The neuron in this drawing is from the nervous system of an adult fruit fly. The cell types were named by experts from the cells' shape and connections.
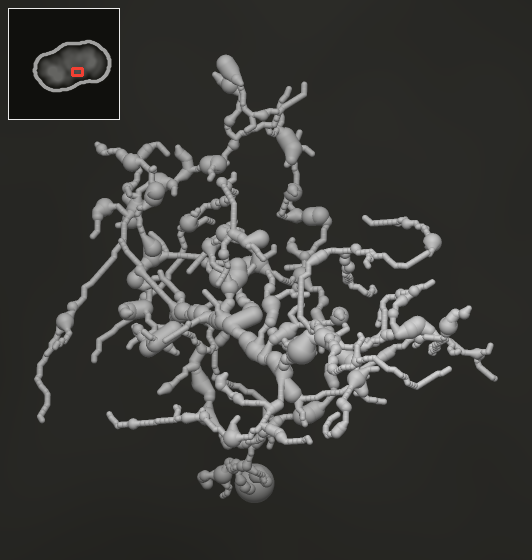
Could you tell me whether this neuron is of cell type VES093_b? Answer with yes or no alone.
no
